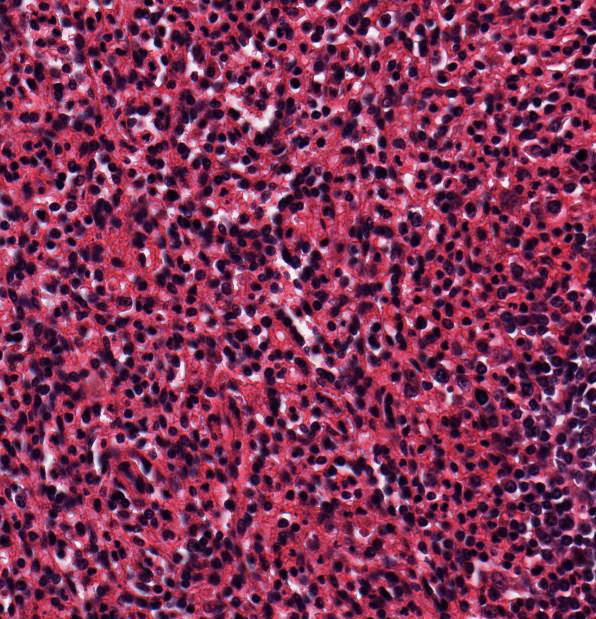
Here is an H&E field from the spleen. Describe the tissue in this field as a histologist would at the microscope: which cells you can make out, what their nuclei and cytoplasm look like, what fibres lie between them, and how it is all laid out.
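The field is a diffuse, densely cellular sheet with no follicles, glands or other discrete units. Most nuclei are small, round and darkly stained, set in an abundant pink-red background that fills the spaces between them. No epithelium lines any surface or space.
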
